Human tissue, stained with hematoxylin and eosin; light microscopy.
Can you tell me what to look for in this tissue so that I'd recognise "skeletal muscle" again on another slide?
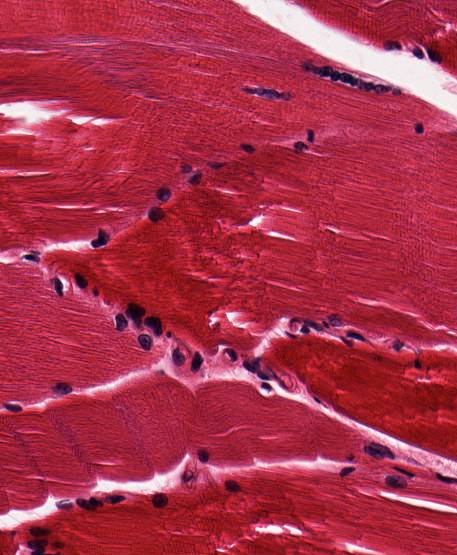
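Skeletal muscle is the tissue here; its fibres run roughly from upper left to lower right across the field.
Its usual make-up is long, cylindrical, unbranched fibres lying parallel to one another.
The single common direction of the fibres in this field agrees with that parallel arrangement. Dark oval nuclei lie at the edges of the fibres, not in their centres. Each fibre is many times wider than the nuclei along its border. The fibre cytoplasm stains deep red.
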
